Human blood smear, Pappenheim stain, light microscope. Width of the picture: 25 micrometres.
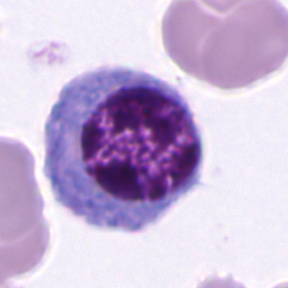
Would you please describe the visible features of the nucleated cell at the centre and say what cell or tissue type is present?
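Outline first: the cell is smooth and roughly round, about 14 micrometres across. Nucleus next: round, about 10 micrometres across, filling about 50% of the cell's area and lying toward the right. Cytoplasm after that: it stains a fairly deep blue, and its rim is widest on the left side. Chromatin last: dark purple and coarsely clumped, with paler strands between the clumps. This is a plasma cell.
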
